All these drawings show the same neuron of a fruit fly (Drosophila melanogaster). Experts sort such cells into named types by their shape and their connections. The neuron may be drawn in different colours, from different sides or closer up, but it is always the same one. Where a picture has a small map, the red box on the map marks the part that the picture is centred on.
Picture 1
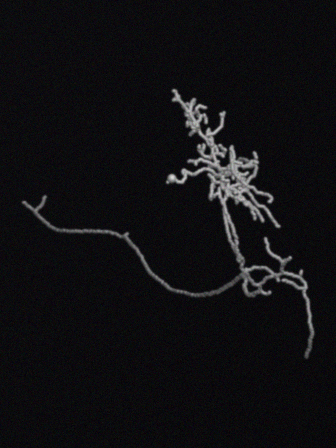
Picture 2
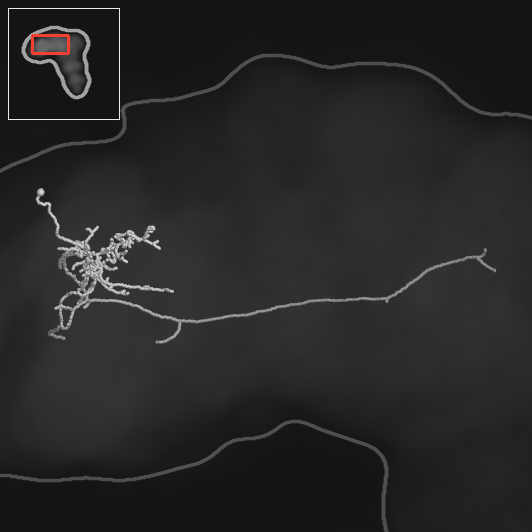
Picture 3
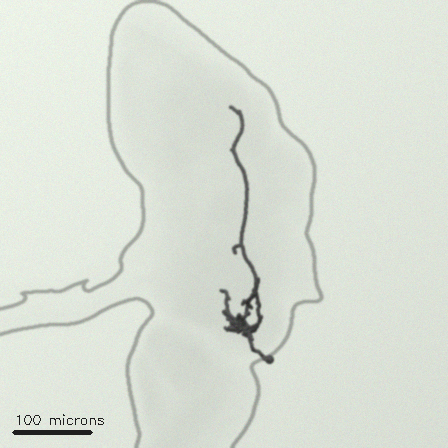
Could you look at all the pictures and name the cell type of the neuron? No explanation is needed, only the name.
CB4116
